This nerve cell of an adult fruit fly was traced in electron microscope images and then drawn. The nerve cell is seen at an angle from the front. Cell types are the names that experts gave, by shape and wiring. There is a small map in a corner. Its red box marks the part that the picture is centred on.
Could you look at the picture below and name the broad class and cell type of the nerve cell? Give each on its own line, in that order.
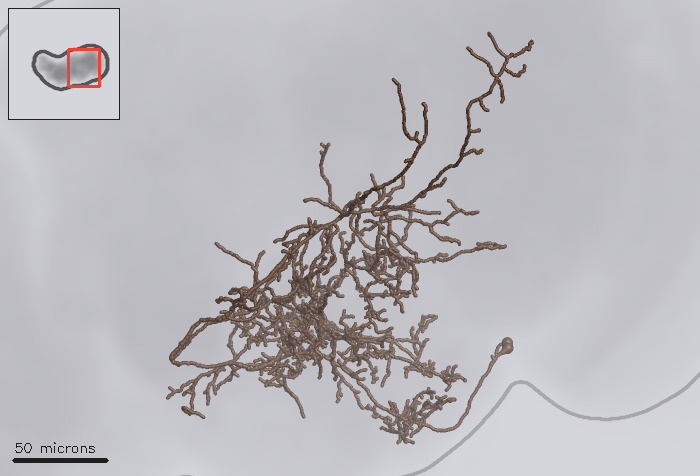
central-brain intrinsic neuron
GNG104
